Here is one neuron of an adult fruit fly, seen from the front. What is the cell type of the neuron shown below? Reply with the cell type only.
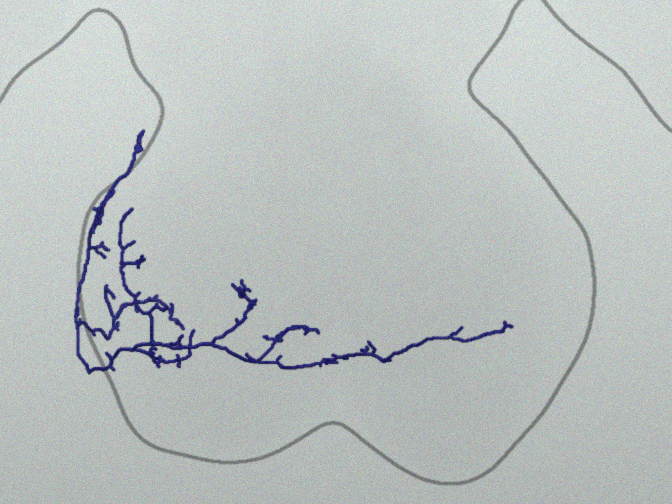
IN19A098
